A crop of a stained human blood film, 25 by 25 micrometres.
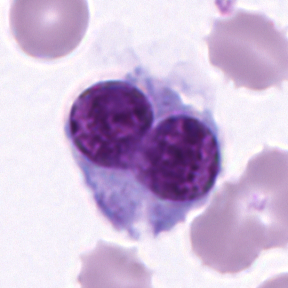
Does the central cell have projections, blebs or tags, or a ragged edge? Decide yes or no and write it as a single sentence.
Yes, along its outline the cell is ragged or frayed, or has projections, blebs or tags.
